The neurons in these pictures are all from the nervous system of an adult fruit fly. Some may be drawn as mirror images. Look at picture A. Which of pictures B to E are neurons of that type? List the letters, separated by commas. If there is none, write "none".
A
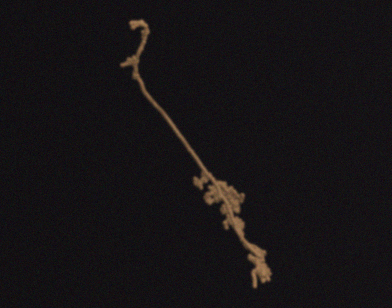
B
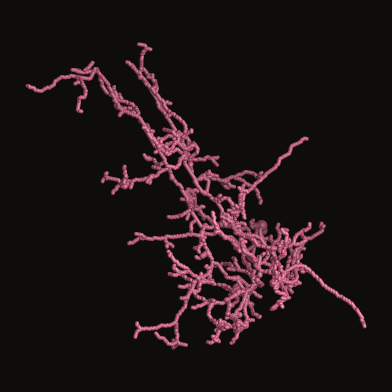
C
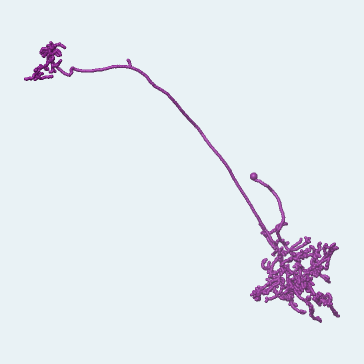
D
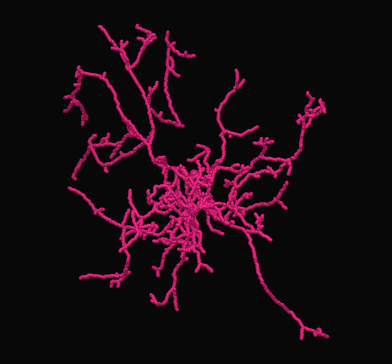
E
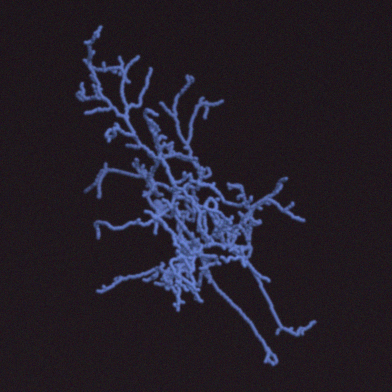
C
